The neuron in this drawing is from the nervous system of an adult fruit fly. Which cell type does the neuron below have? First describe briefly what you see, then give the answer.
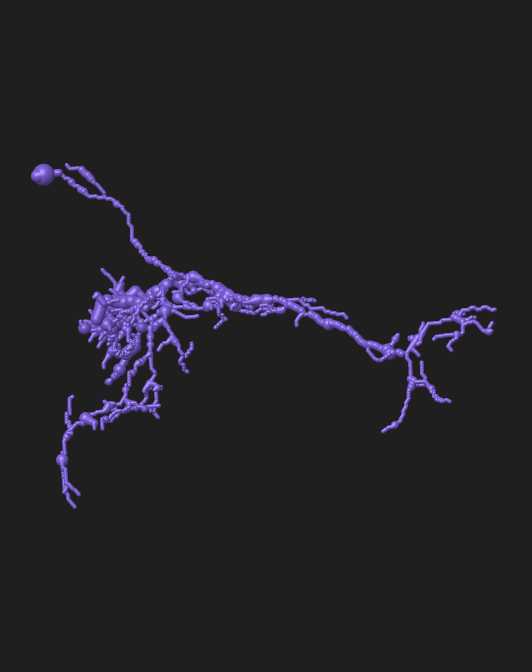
The cell body can be seen at the upper left of the picture. The picture shows dozens of branch ends. It is a central-brain intrinsic neuron. Its cell type is IbSpsP.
